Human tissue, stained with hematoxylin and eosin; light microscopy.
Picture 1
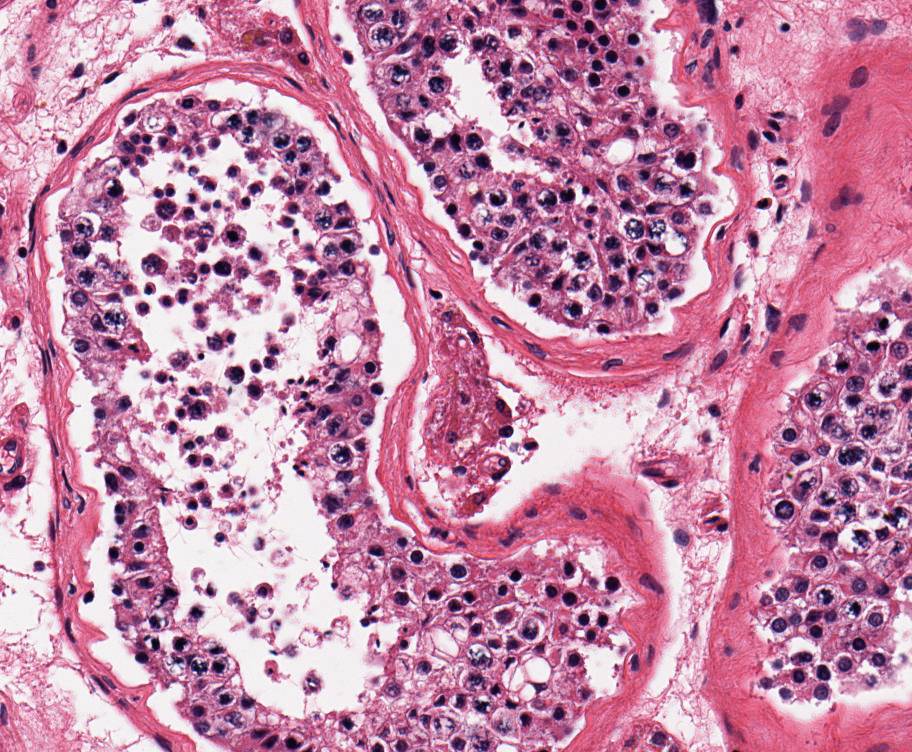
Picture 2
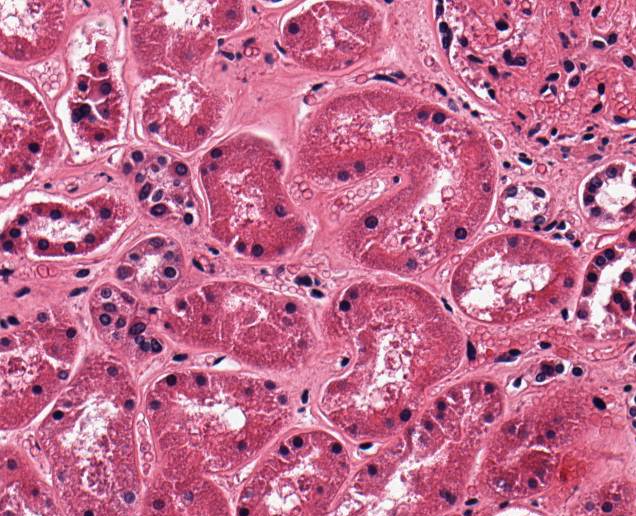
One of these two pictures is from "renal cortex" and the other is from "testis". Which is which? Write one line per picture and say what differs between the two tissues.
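The field in picture 1 comes from the testis. The cells inside the tubules are stacked in several layers rather than forming a single row along the wall.
The field in picture 2 comes from the renal cortex. Most tubules are lined by a single layer of tall cuboidal cells with abundant, granular, deeply eosinophilic cytoplasm.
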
